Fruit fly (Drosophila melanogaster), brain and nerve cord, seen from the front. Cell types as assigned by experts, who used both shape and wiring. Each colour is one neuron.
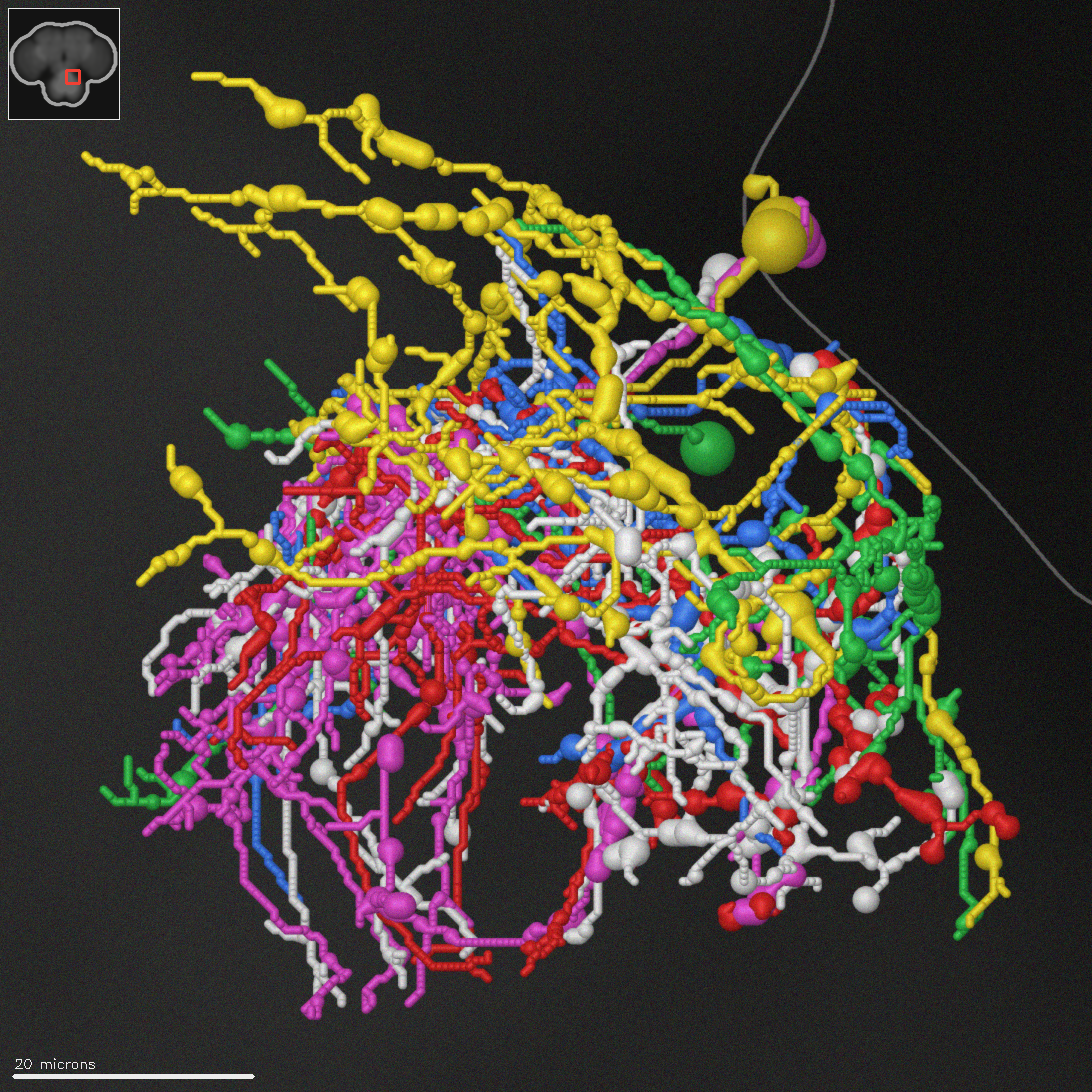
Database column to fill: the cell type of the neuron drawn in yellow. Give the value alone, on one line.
IN03B055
